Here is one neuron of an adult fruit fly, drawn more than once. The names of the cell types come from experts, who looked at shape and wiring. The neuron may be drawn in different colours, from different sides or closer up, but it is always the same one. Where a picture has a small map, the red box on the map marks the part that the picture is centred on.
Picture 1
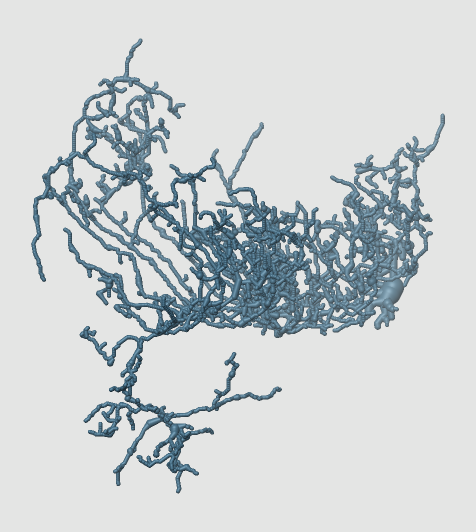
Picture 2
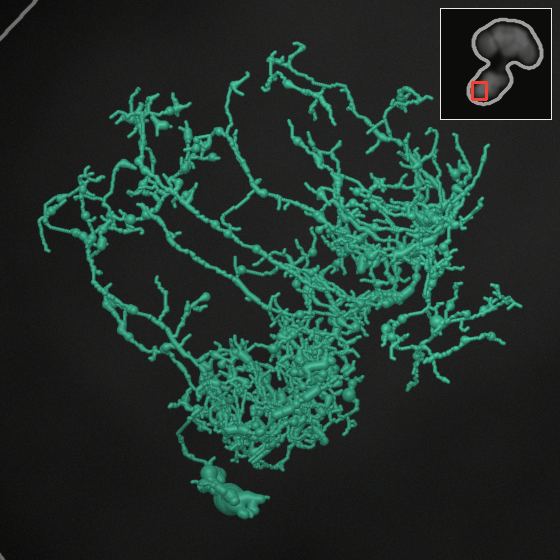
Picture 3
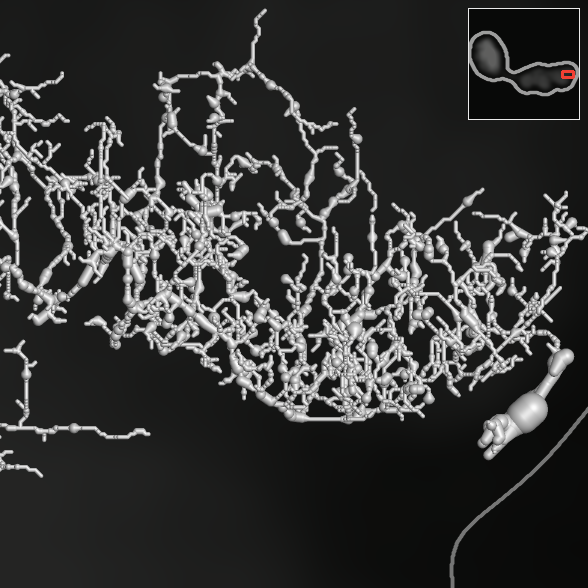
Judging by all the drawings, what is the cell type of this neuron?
INXXX124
